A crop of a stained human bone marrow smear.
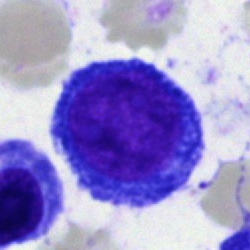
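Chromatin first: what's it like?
Fairly fine, purple, and only faintly mottled with darker patches.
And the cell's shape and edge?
Round, with a slightly rough, finely uneven edge.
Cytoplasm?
A narrow rim of deep blue around the nucleus, with no clear vacuoles.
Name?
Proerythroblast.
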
